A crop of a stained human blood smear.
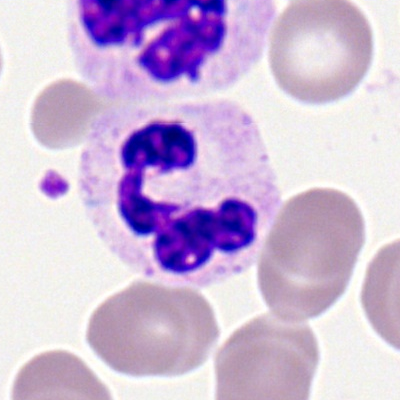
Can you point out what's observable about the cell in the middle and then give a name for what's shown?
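Roughly round and smooth, this outline. The nucleus splits into several lobes, linked in a curved chain shaped rather like a C. I can't see any nucleoli. Fine, faint lilac granules sit in the cytoplasm. So: a segmented neutrophil.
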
